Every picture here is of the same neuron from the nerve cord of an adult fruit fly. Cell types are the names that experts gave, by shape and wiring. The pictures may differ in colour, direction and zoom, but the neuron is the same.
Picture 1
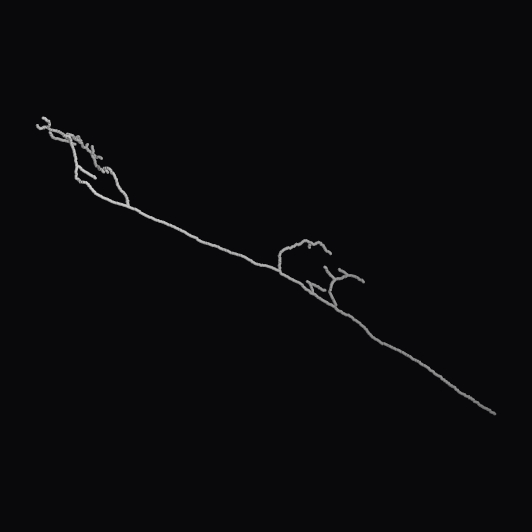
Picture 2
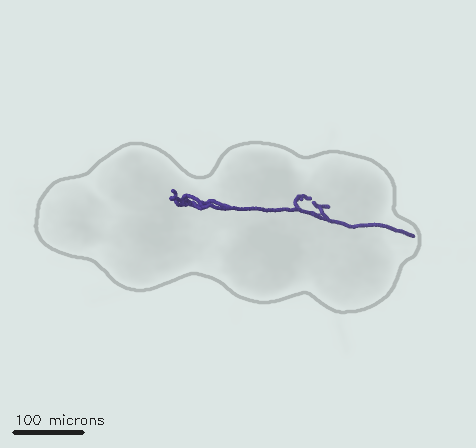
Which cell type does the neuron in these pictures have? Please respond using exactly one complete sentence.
The single neuron here is of type DNb03.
